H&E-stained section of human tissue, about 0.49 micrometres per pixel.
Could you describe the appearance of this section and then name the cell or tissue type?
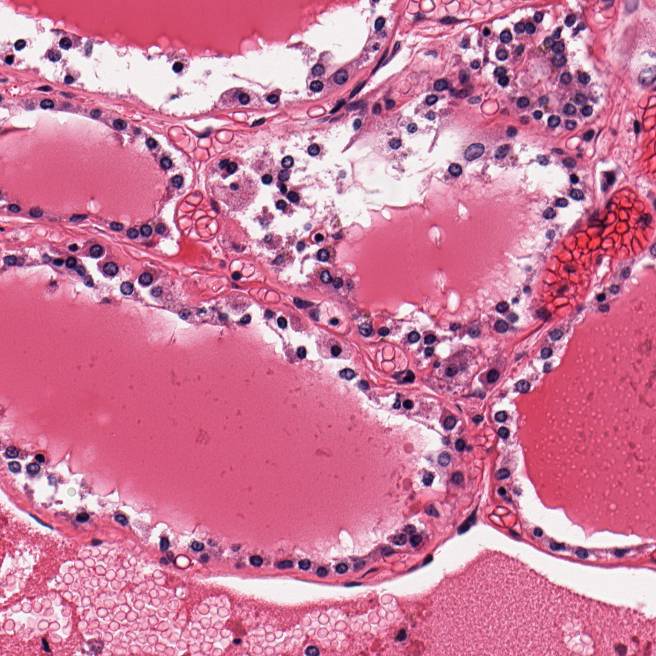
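Most of this field is large round to elongated follicles, packed with homogeneous pink colloid. Each is lined by a single layer of flattened to low cuboidal cells whose small, round, dark-staining nuclei don't overlap. Between follicles there's scant stroma, just thin pink fibrous septa. It's thyroid.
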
